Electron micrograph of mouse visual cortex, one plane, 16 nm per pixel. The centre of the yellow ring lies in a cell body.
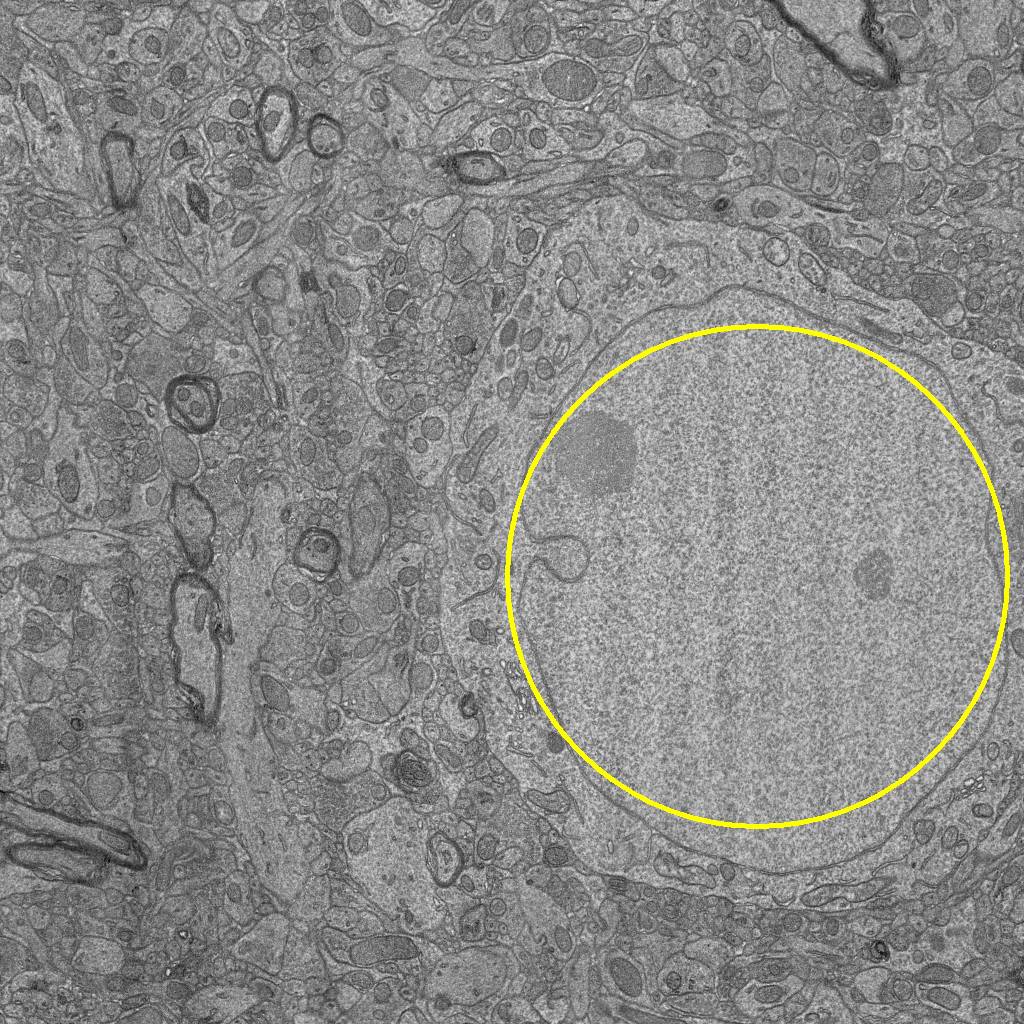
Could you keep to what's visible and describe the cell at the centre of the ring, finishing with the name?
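Large and nearly round, the nucleus is bounded by an envelope that forms a single narrow inward loop on its left side. Chromatin is pale and finely dispersed; no dense clumps line the envelope. Two darker rounded bodies lie within the nucleus. It is an excitatory neuron.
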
